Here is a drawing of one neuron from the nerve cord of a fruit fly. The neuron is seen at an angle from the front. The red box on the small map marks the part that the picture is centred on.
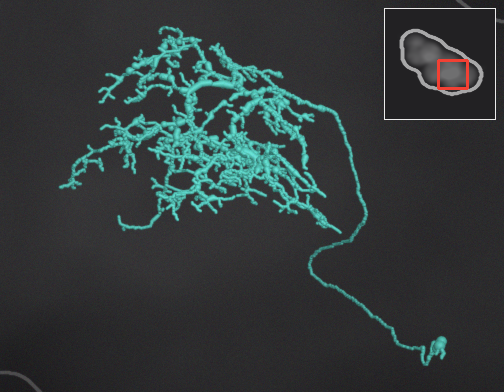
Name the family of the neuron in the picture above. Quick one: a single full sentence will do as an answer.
Family hemilineage 02A is where this neuron is grouped.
